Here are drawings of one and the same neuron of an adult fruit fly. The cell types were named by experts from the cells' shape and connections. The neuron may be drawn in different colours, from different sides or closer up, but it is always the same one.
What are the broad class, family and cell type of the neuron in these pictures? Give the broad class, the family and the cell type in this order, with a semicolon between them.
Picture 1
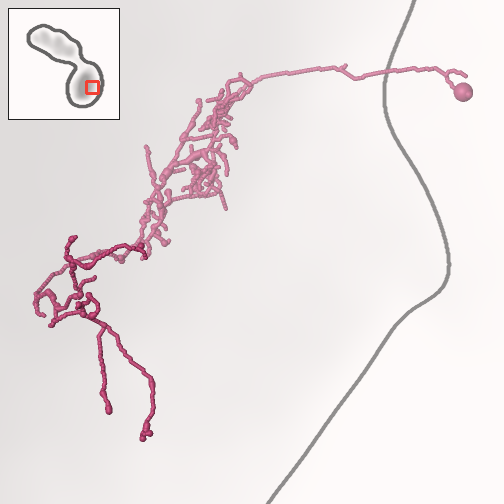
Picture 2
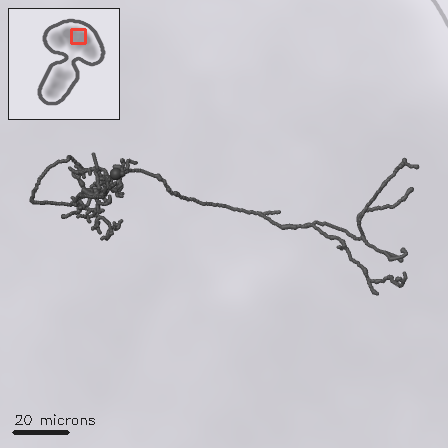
central-brain intrinsic neuron; hemilineage ALv2; v2LN41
